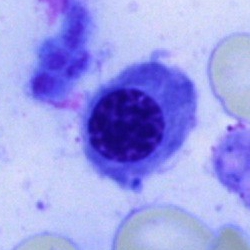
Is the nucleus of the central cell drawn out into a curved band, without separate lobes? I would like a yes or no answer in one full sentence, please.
No, it is a compact round or oval mass that the nucleus forms.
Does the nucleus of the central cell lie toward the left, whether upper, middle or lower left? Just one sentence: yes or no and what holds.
Yes, what lies to the right of the nucleus is most of the cytoplasm.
